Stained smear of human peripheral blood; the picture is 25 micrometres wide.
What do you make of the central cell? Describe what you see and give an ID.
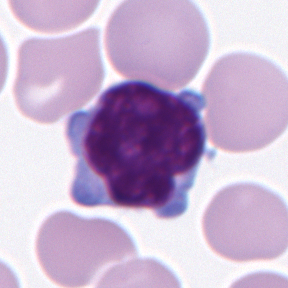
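Pale blue cytoplasm bulges out in several irregular, blunt projections around the margin. Most of the visible cytoplasm lies on the left and lower sides of the nucleus. The nuclear outline is bumpy, with a notch along its lower edge. This cell is a typical lymphocyte.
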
